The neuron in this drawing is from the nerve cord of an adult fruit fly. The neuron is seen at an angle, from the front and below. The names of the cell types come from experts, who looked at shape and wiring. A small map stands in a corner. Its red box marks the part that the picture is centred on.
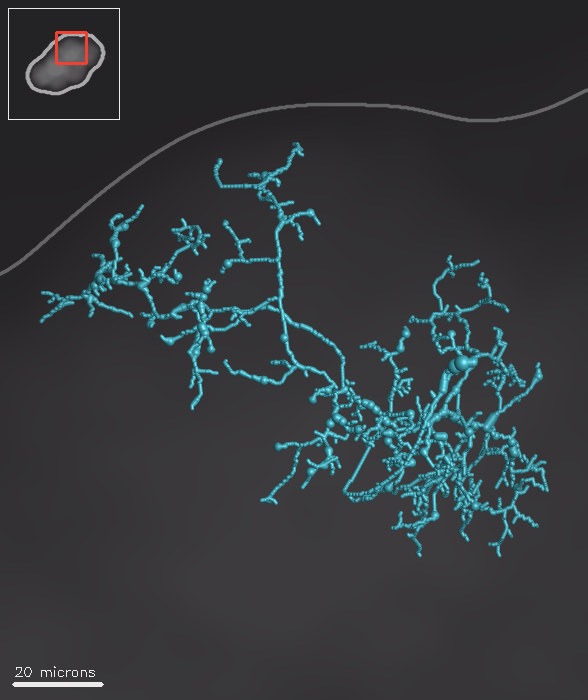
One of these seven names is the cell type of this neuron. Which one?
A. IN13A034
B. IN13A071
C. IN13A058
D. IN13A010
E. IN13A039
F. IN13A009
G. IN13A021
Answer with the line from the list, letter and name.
C. IN13A058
